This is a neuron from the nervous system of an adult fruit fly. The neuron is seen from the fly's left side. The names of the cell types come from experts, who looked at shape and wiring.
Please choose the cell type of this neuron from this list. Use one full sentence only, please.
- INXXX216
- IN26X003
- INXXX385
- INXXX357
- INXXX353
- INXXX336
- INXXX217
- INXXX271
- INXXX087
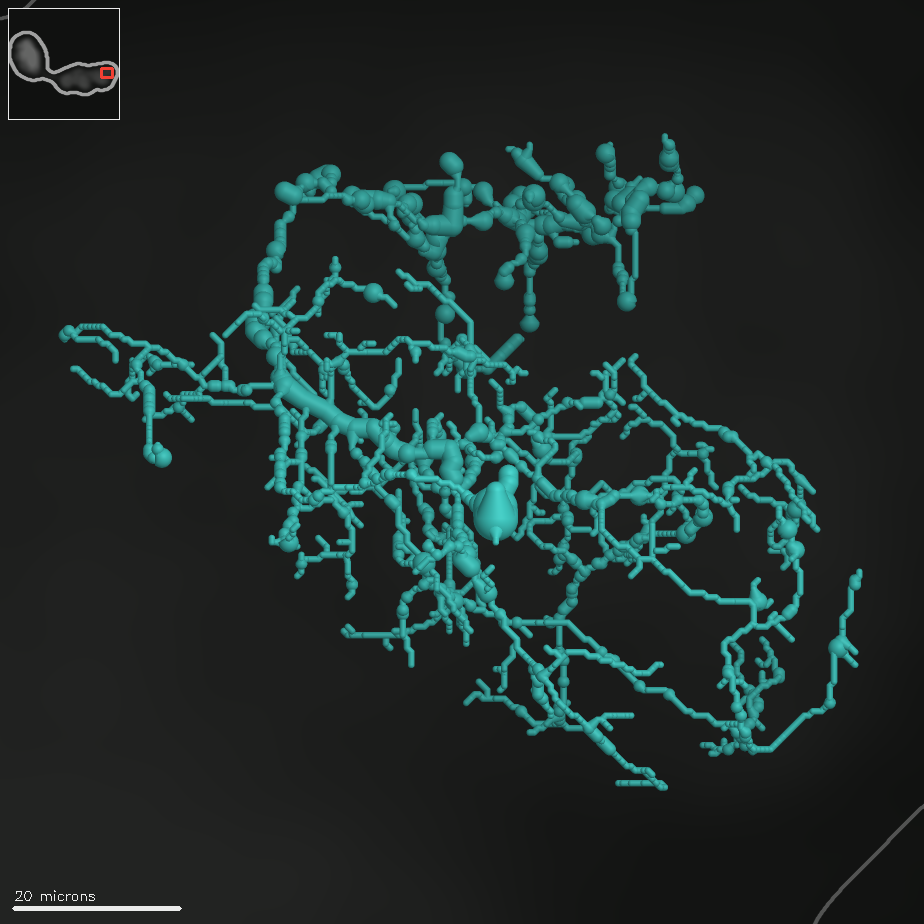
By cell type, this neuron is classified as INXXX353.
